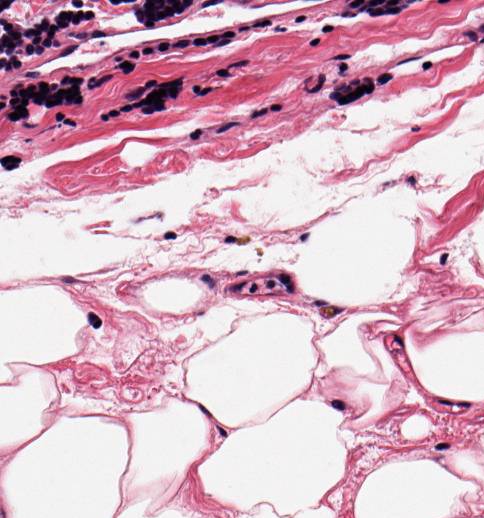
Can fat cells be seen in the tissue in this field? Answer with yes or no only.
Yes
